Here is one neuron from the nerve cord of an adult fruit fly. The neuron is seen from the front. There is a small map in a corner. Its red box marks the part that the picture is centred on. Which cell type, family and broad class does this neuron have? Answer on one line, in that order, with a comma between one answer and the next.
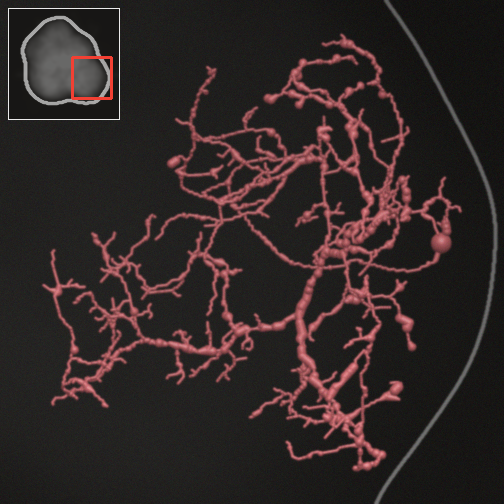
IN03A085, hemilineage 03A, nerve-cord intrinsic neuron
